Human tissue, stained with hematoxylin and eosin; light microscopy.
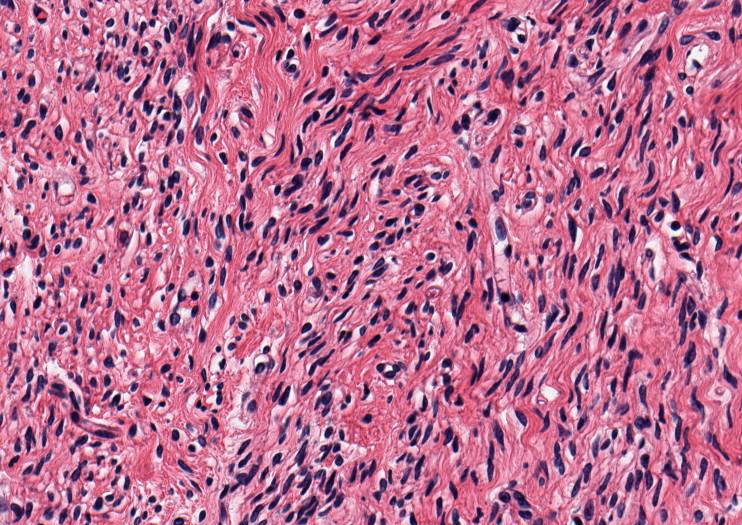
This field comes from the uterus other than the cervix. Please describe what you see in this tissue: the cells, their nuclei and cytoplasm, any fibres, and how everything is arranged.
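A cellular proliferation of spindle cells in collagen fills the field, without epithelium or glands. The cells run in short, intersecting bundles that change direction. Most nuclei are dark, elongated and tapered, many slightly wavy. Scant pale pink cytoplasm with indistinct borders merges into collagen.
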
